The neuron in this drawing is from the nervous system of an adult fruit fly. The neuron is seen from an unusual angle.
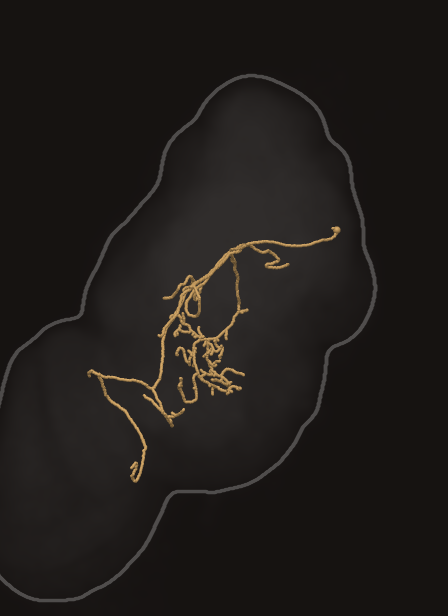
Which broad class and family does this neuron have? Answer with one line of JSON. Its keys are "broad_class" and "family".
{"broad_class": "visual centrifugal neuron", "family": "hemilineage VLPa2"}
